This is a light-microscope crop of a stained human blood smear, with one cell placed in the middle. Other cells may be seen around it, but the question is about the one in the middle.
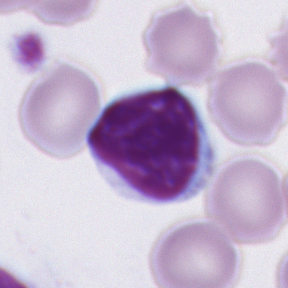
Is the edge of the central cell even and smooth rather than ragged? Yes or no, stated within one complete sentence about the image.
Yes, what bounds this cell is a smooth, even outline.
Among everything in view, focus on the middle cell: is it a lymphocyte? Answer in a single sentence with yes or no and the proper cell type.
Yes, the central element of the crop is a lymphocyte.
